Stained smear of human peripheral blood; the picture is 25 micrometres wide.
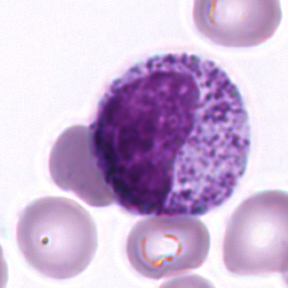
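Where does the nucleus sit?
In the left part of the cell, with the cytoplasm gathered on the right.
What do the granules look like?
Many dark purple ones scattered through the cytoplasm, some lying over the nucleus's edge.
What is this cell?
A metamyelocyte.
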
